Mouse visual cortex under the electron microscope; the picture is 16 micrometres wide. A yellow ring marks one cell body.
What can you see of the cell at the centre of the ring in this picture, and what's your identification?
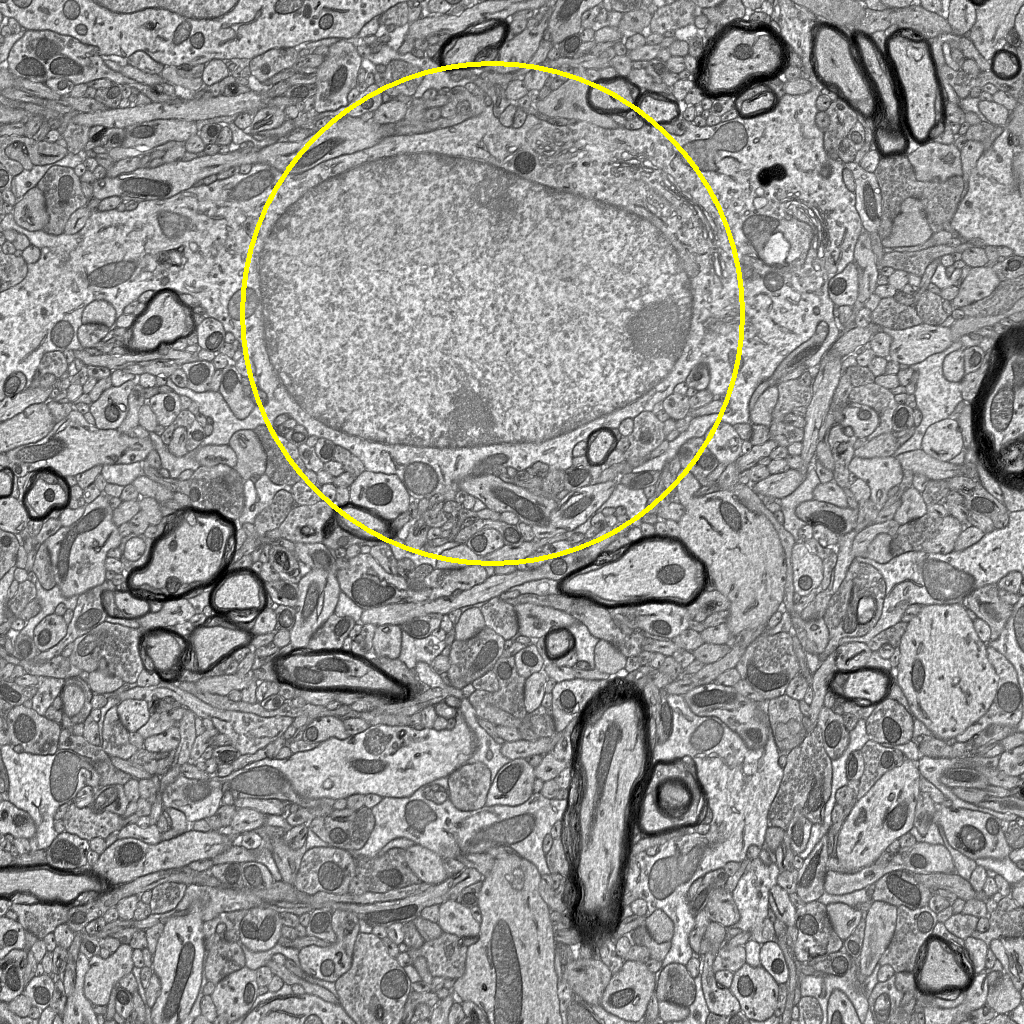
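You've got a large oval nucleus, stretched left to right, whole within the ring, its envelope smooth, no deep infoldings. Chromatin is mostly fine-grained and fairly evenly spread, though a few larger dark patches sit against the envelope, right and lower sides. It's an astrocyte.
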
